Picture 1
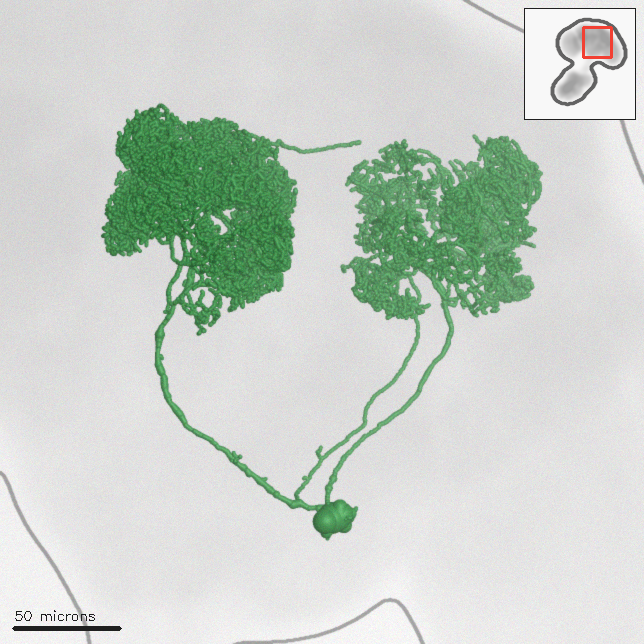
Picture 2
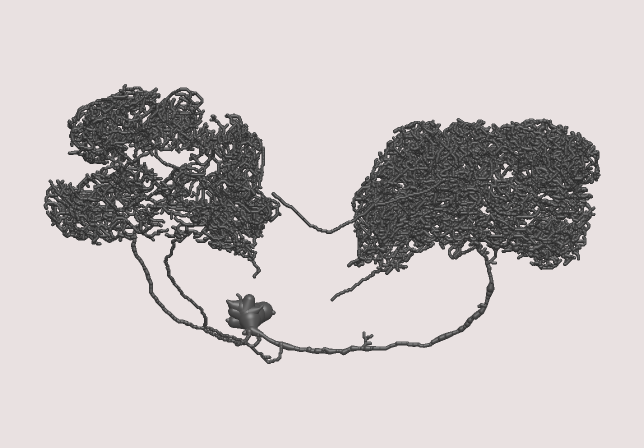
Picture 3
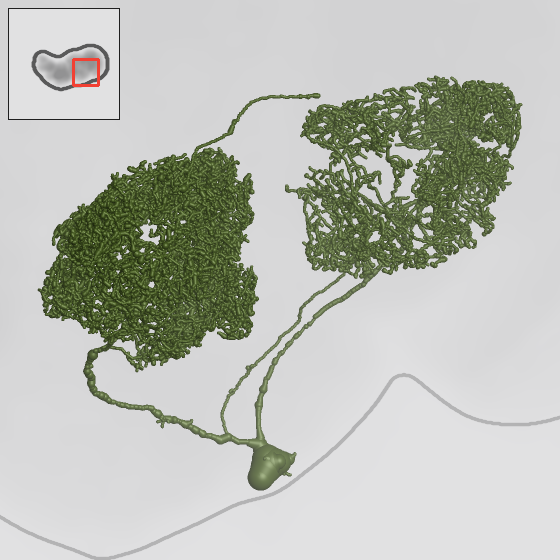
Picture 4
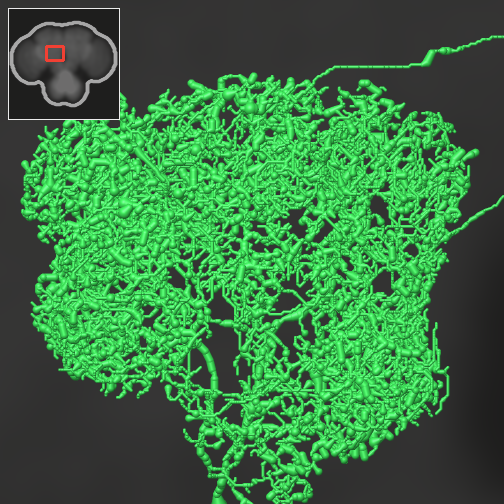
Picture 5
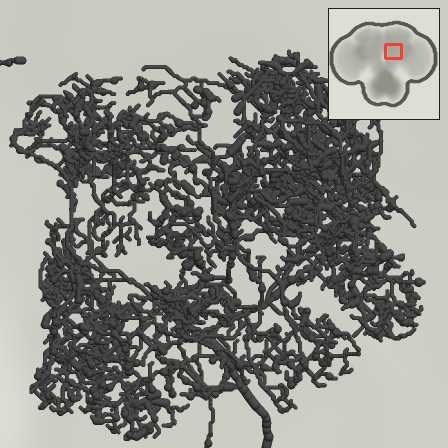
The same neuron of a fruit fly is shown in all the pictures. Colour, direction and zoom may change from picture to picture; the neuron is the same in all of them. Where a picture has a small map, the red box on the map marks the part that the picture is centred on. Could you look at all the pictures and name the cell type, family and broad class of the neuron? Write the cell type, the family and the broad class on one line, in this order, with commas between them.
il3LN6, hemilineage 01B, central-brain intrinsic neuron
